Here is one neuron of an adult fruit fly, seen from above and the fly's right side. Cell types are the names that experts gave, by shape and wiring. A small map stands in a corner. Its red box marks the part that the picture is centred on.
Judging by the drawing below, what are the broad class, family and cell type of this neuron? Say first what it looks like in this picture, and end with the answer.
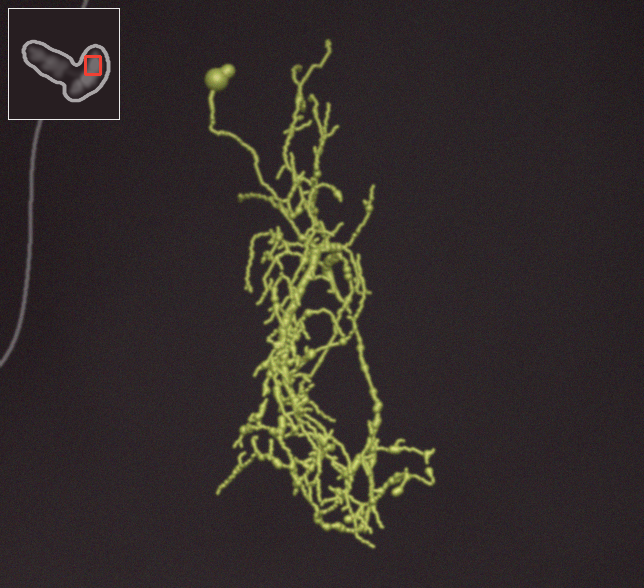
It is in the brain and does not reach the nerve cord. The picture shows dozens of branch ends. It is a central-brain intrinsic neuron. Its family is hemilineage SMPpv2_dorsal. The cell type is LPN_a.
